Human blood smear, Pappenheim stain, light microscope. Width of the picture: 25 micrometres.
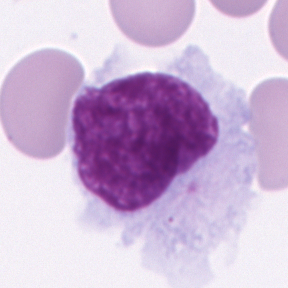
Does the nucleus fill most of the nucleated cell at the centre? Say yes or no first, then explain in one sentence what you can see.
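No. The cytoplasm is abundant and widest below and to the right of the nucleus.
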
